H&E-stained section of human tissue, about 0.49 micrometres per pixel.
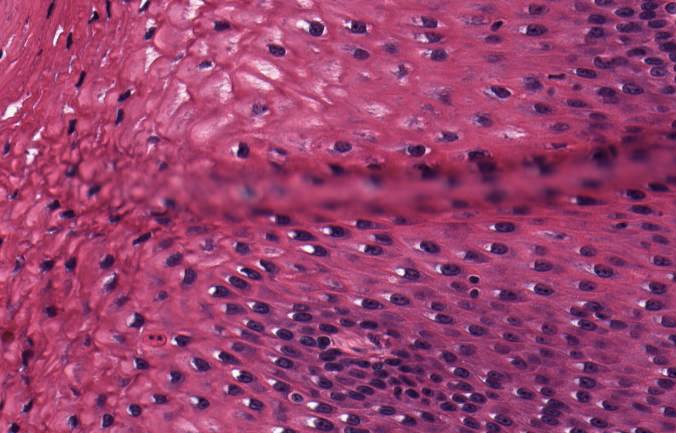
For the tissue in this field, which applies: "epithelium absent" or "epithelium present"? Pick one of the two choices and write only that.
Epithelium present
